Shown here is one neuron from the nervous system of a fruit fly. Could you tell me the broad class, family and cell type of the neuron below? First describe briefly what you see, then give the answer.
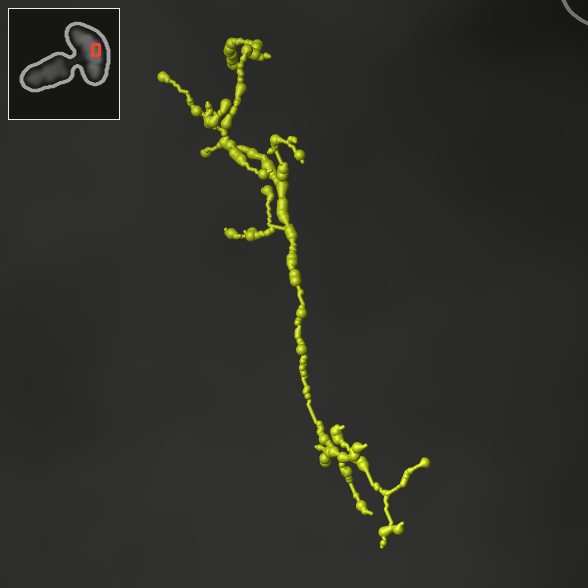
It is in the brain and does not reach the nerve cord. The drawing shows no cell body. It is a sensory neuron entering the brain. The name of its family is class mechanosensory. It is of cell type aPhM3.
